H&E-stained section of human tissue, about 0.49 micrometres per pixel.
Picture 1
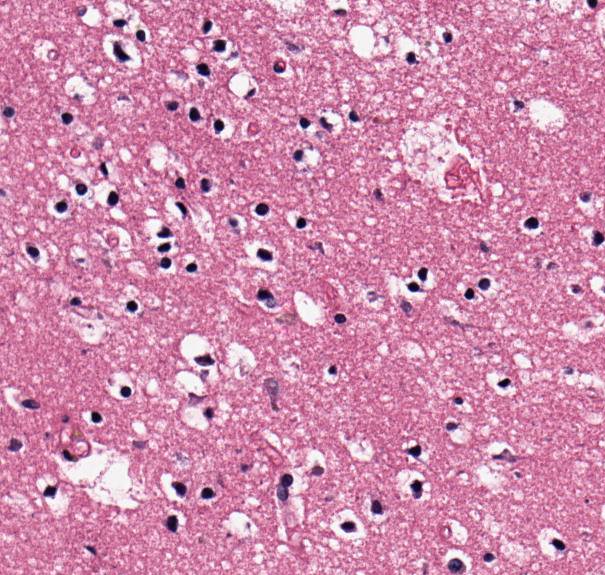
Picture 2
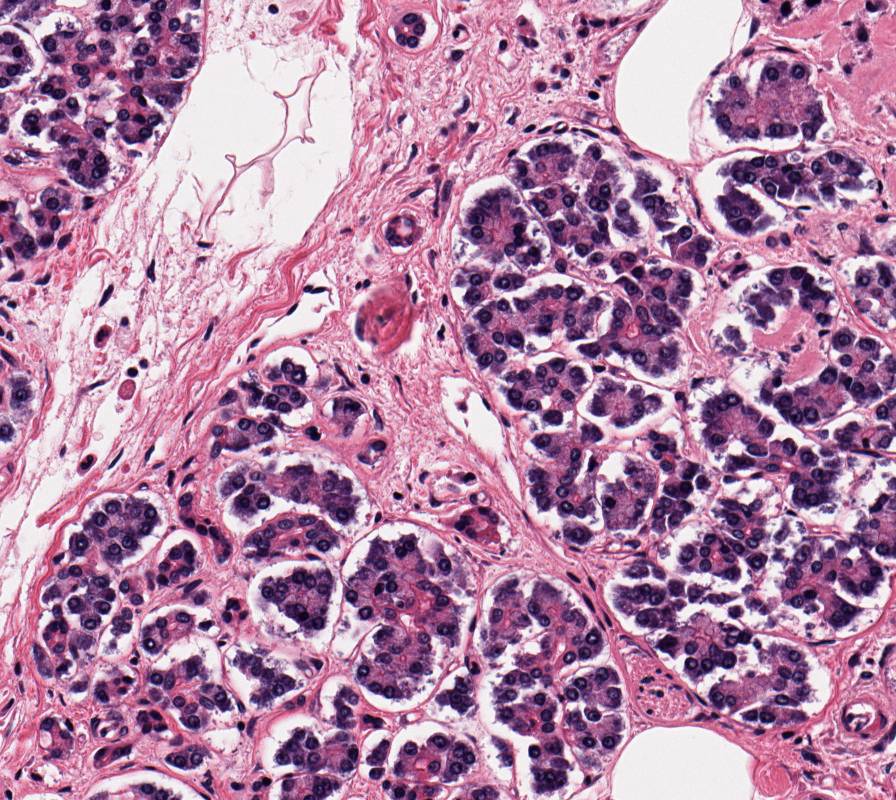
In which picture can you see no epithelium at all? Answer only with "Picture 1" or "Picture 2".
Picture 1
